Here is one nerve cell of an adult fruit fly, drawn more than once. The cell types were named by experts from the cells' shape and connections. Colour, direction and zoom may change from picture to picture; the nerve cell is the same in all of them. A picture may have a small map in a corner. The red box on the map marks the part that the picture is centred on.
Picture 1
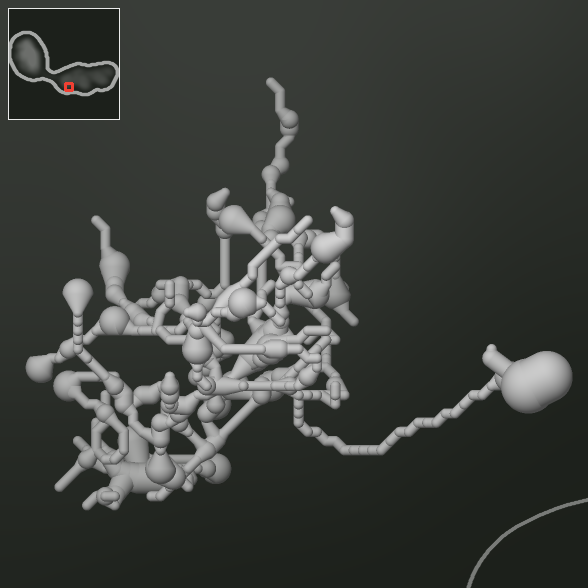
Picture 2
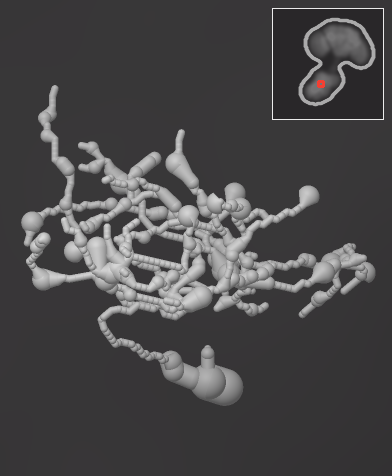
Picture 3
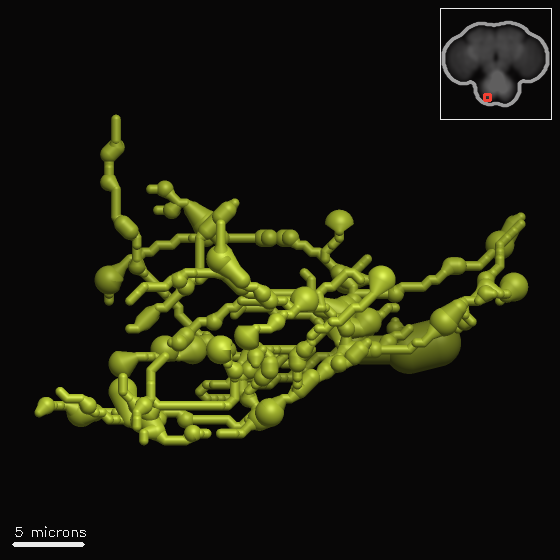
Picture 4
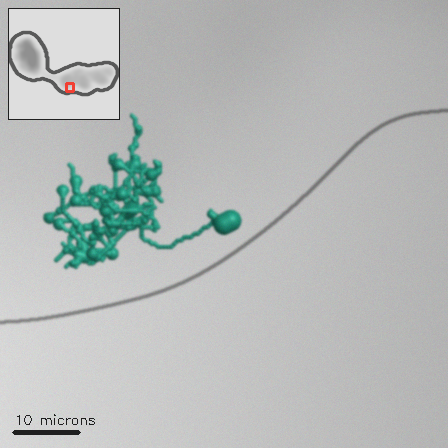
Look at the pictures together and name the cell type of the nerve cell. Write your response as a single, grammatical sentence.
The cell type designation of this nerve cell is IN01B099.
